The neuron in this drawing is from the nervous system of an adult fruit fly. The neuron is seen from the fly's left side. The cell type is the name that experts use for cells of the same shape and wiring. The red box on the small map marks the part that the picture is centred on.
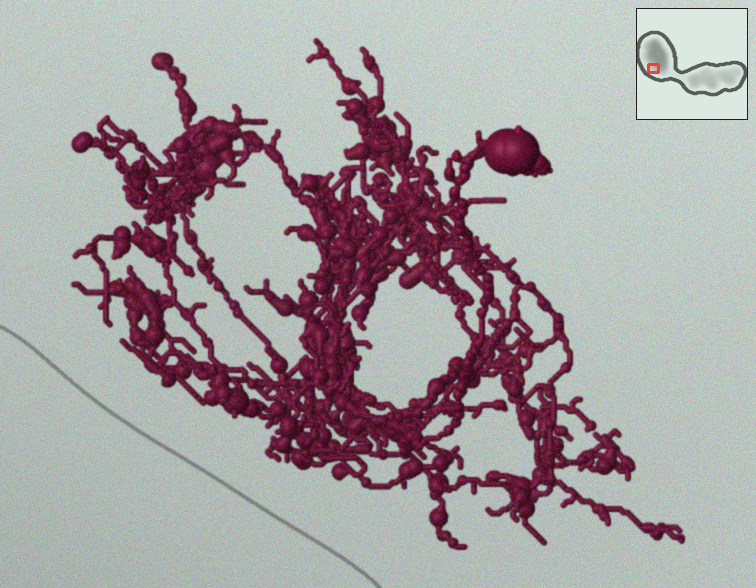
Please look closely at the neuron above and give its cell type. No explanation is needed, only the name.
GNG053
